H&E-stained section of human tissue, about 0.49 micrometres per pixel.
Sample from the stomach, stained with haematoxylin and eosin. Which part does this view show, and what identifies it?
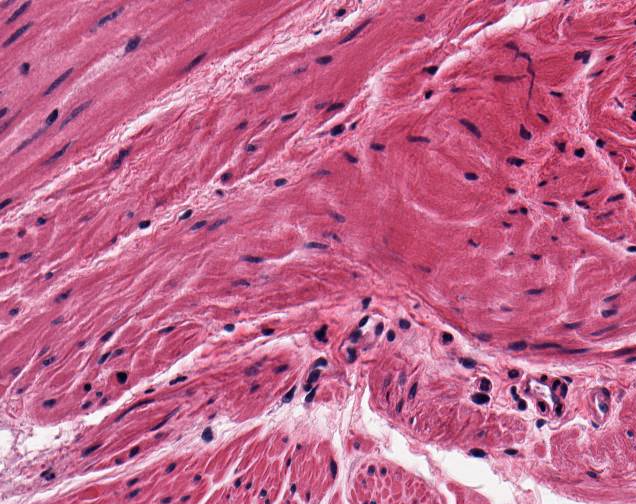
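This is smooth muscle. Pink muscle fibres in bundles running different ways fill almost the whole field, each with an elongated dark-blue nucleus inside the cell, not at its edge.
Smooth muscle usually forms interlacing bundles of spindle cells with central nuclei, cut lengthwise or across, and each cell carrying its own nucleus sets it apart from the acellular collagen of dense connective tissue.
I also notice empty white clefts between bundles, mostly lower down.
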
